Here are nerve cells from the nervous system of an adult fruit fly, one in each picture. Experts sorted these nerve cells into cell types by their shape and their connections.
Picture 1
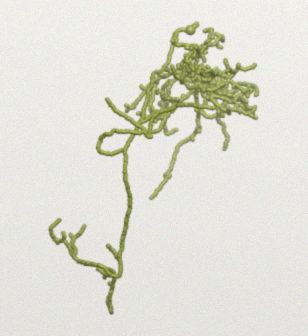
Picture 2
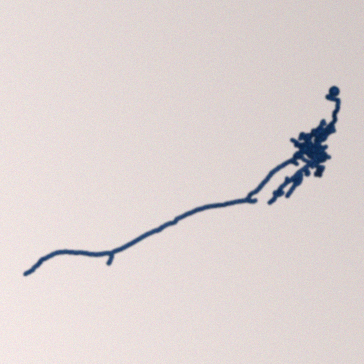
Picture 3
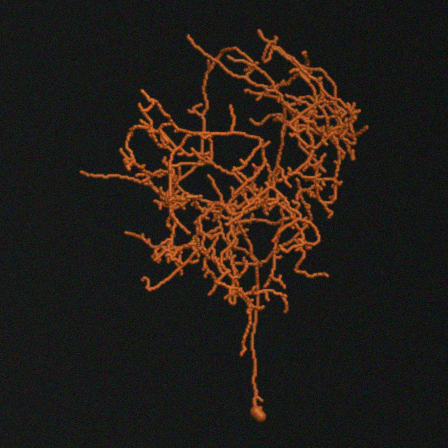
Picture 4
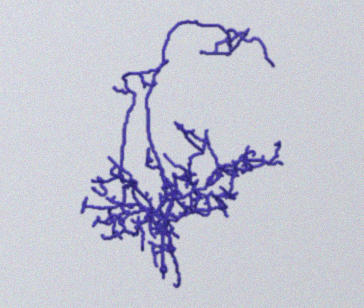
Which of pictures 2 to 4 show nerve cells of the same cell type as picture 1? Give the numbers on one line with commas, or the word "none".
4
